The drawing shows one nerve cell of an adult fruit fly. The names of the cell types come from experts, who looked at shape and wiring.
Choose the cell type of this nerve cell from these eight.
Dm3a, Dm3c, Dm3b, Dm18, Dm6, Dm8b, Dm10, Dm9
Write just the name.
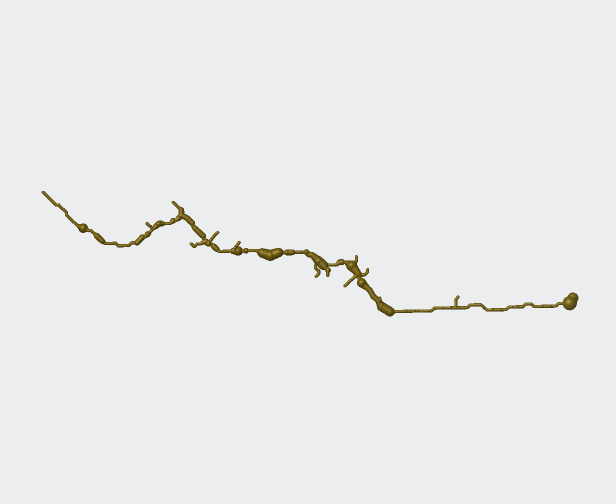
Dm3a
